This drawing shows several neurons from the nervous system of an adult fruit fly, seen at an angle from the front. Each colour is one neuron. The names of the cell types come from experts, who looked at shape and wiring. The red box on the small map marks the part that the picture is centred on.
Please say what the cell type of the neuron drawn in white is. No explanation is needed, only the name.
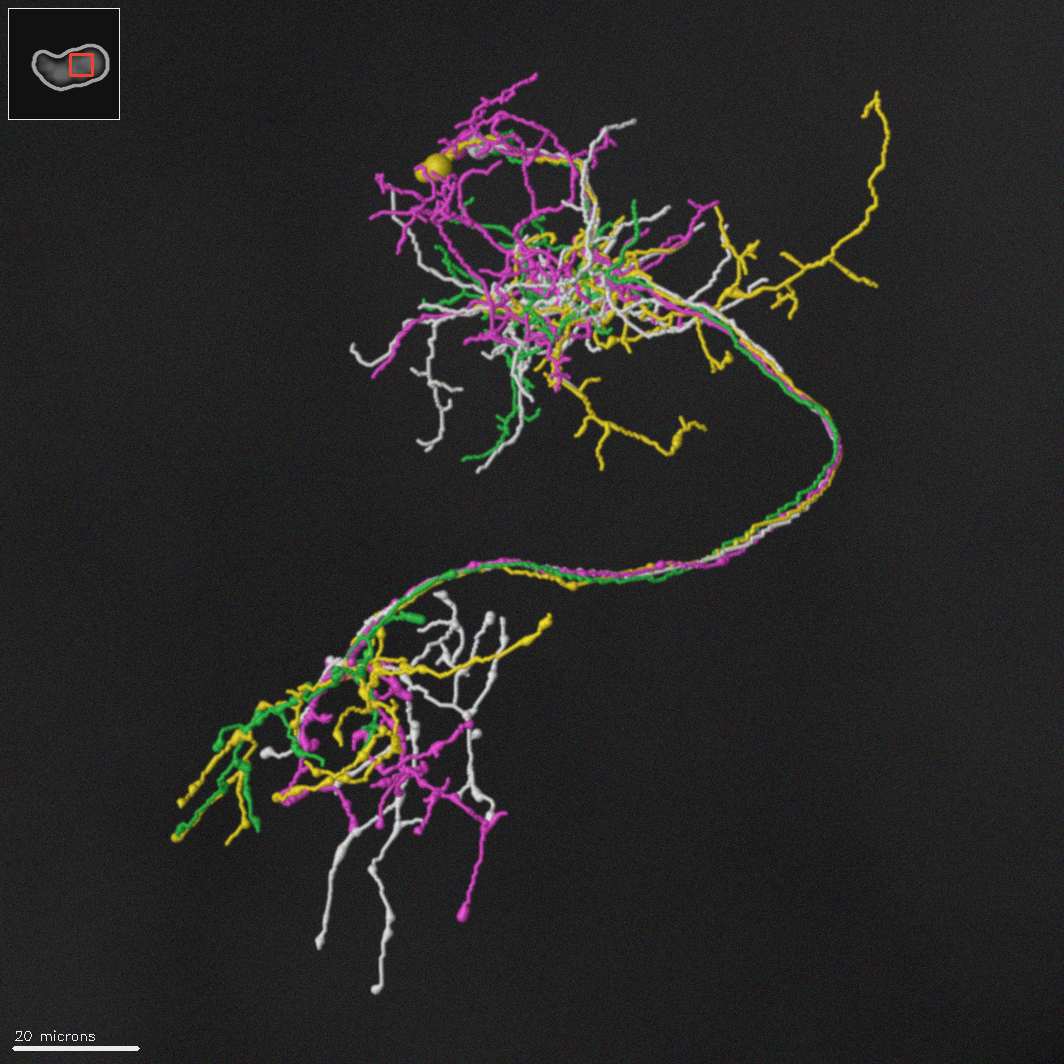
CB1554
